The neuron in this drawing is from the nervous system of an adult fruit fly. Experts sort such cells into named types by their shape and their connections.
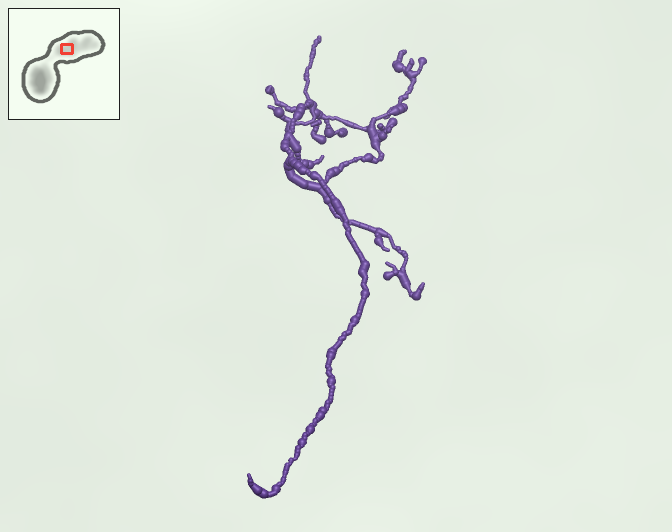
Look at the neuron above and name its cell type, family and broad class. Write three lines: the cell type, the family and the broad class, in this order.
SNta14
class mechanosensory tactile
sensory neuron entering the nerve cord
